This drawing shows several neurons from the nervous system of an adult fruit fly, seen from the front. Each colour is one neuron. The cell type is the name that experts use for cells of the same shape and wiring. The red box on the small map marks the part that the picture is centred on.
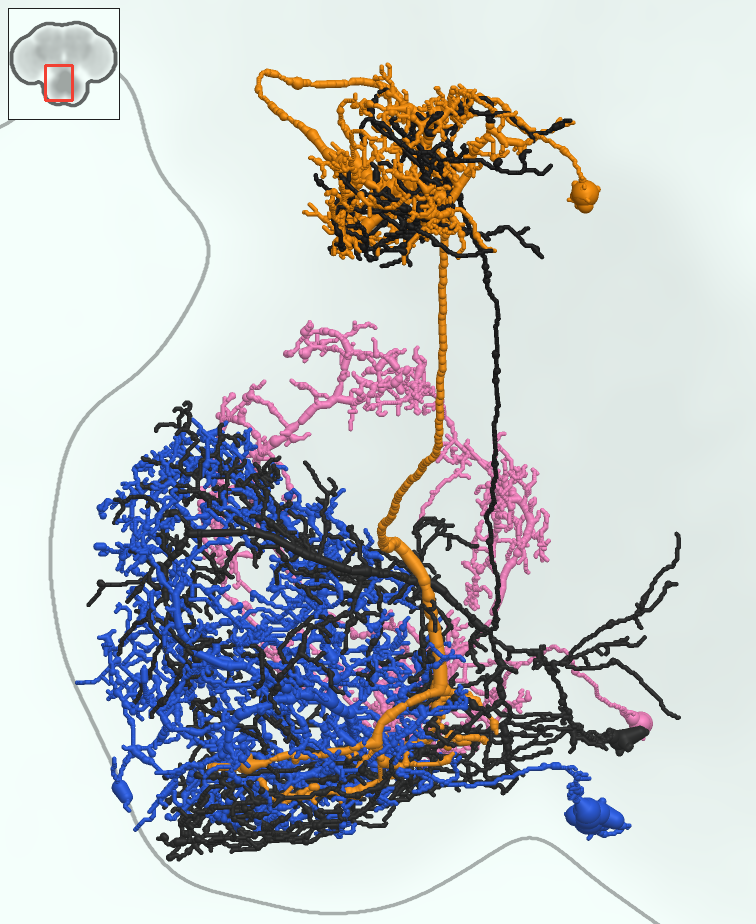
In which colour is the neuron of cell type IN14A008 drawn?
pink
